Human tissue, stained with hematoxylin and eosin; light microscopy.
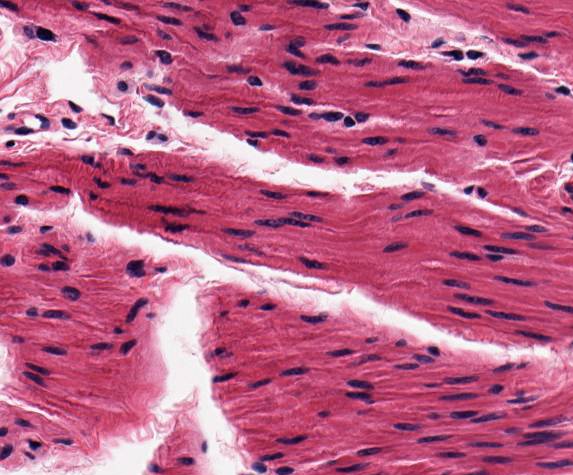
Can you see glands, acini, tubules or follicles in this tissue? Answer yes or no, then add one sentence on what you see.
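No. No epithelium or glands are present anywhere in the field.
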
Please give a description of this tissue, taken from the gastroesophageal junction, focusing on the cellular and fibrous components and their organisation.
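Bundles of elongated pink cells, side by side in parallel fascicles, make up the whole field. Numerous dark purple, elongated, cigar-shaped nuclei lie along the fibres, within the cells throughout the bundles rather than at their edges. Cytoplasm is strongly eosinophilic, with a fine, wavy fibrillar texture.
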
